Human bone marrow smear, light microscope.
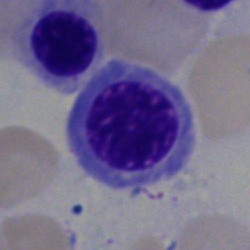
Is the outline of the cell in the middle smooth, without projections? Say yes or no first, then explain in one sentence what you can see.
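Yes. The cell has a round outline with a smooth edge.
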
